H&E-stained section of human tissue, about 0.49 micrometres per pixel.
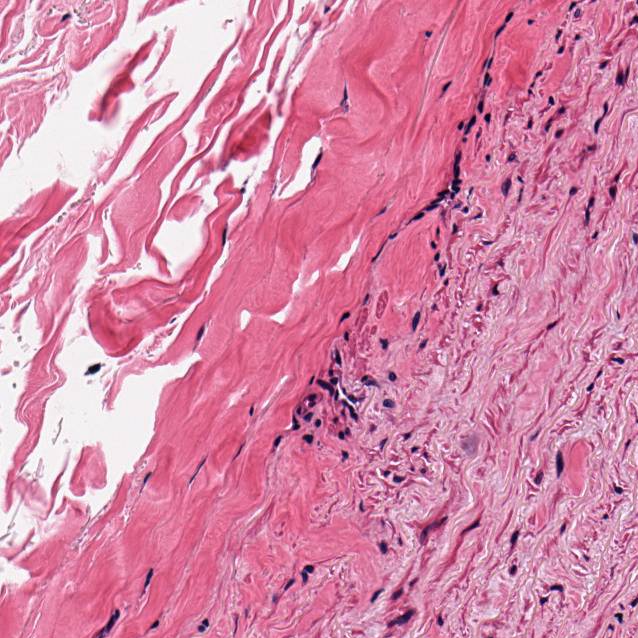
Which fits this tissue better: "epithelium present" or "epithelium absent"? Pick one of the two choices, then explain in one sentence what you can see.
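Epithelium absent. No epithelium is present anywhere in the field.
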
